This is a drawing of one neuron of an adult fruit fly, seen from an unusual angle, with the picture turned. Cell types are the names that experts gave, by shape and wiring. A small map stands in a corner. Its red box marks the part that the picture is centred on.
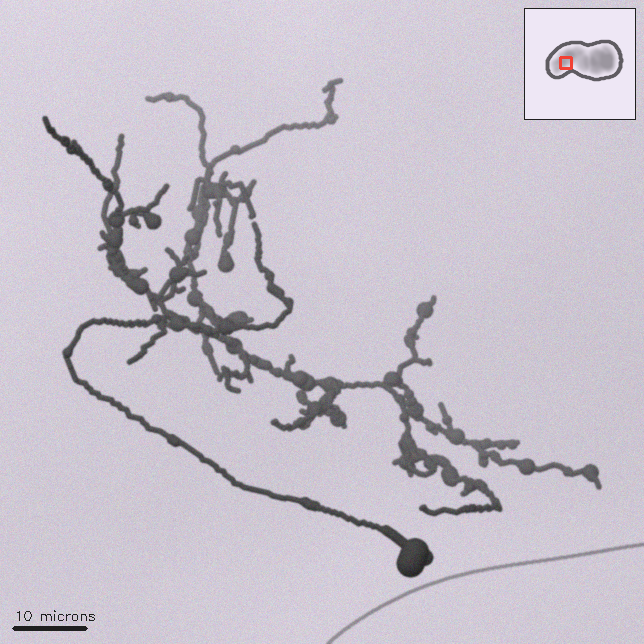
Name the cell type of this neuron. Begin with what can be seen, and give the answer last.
From left to right in the picture it spans about 80 microns. The picture shows dozens of branch ends. This is a nerve-cord intrinsic neuron. Its cell type is IN11B021_b.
